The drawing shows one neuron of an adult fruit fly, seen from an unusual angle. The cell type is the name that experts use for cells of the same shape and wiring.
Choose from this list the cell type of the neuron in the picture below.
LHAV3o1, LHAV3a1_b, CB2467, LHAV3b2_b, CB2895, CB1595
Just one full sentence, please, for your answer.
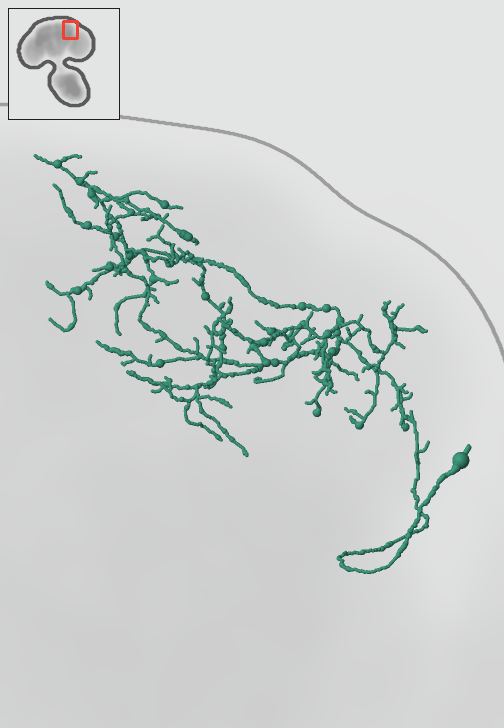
The type of this neuron is the cell type LHAV3b2_b.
